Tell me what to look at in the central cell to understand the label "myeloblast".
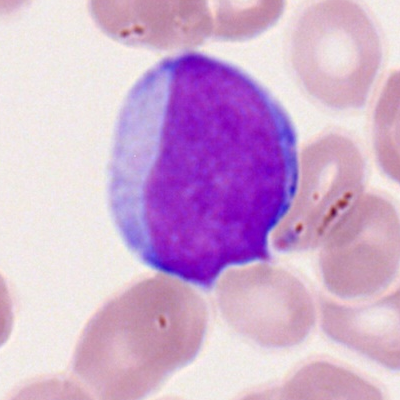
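Checking this myeloblast point by point, start with the nucleus: it sits off-centre, toward the right side of the cell.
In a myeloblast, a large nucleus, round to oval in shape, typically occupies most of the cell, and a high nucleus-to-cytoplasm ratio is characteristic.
Next, the chromatin is finely mottled purple rather than gathered into coarse dark blocks.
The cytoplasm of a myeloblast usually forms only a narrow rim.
Here the cytoplasm forms a crescent on the left side of the cell.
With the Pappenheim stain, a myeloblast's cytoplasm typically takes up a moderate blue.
In this cell the cytoplasm is pale blue.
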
